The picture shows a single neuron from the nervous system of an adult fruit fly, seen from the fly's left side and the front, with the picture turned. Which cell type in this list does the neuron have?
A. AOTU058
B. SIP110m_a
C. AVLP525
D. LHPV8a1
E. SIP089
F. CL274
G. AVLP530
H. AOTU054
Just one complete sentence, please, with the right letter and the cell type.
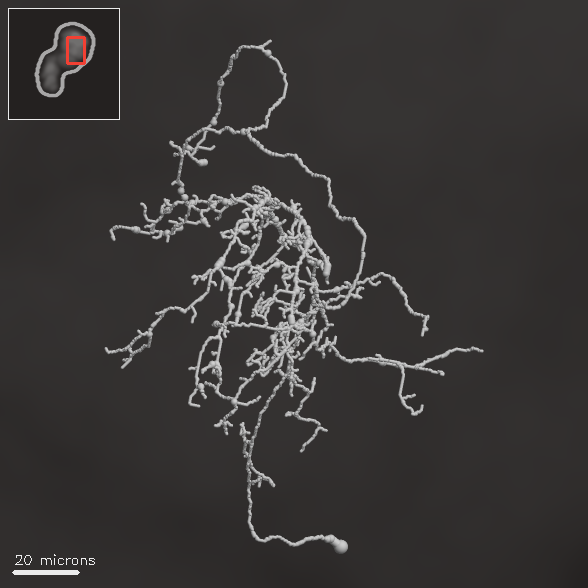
The neuron is AVLP530 in cell type, which is option G.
